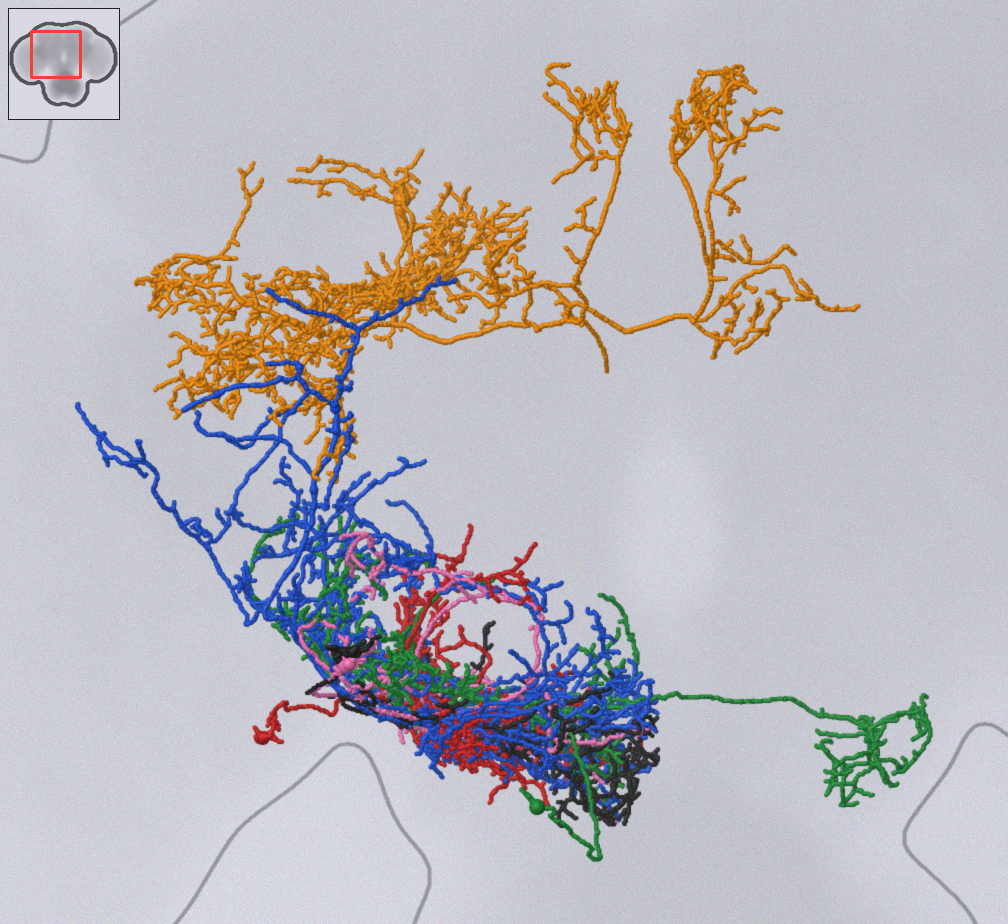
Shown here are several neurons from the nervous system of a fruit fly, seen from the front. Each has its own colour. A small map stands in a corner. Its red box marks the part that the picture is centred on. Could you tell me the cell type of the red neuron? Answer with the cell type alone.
GNG565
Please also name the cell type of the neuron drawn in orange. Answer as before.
AVLP562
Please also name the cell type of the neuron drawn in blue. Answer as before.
GNG506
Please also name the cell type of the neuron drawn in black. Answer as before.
GNG492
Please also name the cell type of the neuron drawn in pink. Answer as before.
GNG464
